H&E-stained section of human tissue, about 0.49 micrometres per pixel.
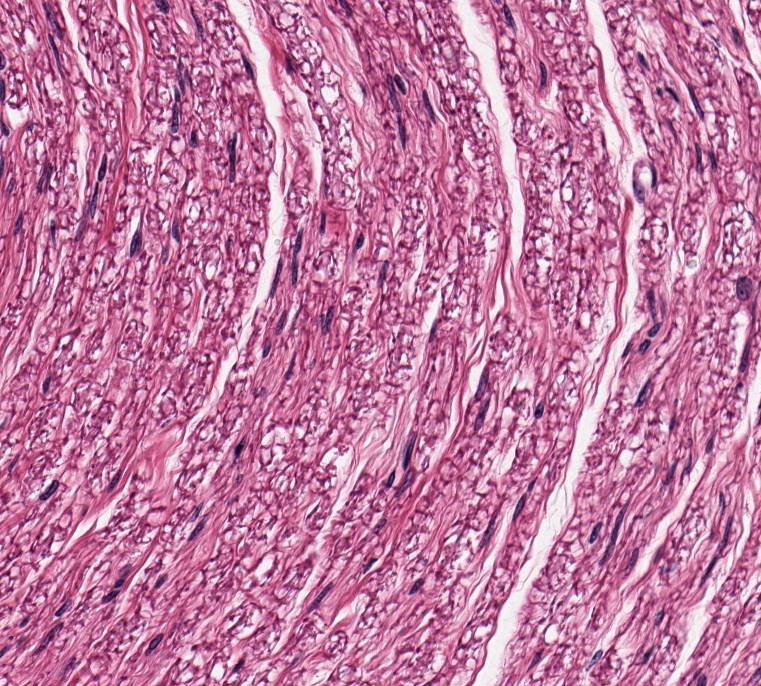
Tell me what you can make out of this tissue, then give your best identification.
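Item by item: the fibres look bubbly and vacuolated, with small clear spaces framed by fine pink strands. Scattered nuclei are elongated, dark blue-purple and aligned with the fibres' long axis. Thin wavy pink strands lie between the fibre bands. Neither epithelium nor glands appear anywhere. This tissue is tibial nerve.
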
